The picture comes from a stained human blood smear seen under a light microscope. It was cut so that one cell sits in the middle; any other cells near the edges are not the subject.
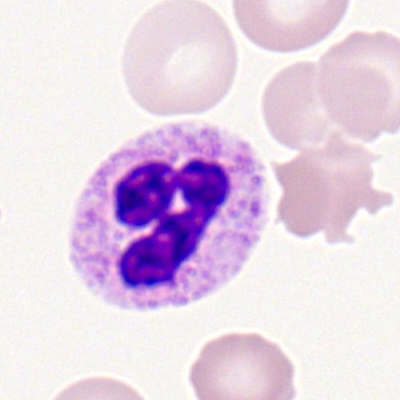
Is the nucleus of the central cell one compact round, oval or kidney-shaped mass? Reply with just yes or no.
No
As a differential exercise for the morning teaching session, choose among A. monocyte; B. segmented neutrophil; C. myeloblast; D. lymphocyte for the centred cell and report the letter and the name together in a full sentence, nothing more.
What sits in the middle of the crop is a segmented neutrophil, and option B is correct.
